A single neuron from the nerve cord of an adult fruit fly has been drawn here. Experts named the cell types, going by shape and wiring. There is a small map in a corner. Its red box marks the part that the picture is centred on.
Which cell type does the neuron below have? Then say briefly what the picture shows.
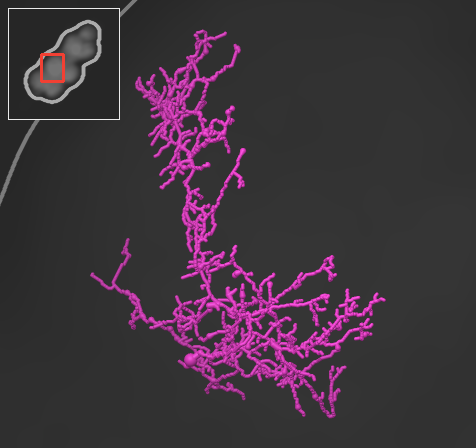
It is of cell type IN13A054. This is a nerve-cord intrinsic neuron. In this view it is taller than it is wide.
